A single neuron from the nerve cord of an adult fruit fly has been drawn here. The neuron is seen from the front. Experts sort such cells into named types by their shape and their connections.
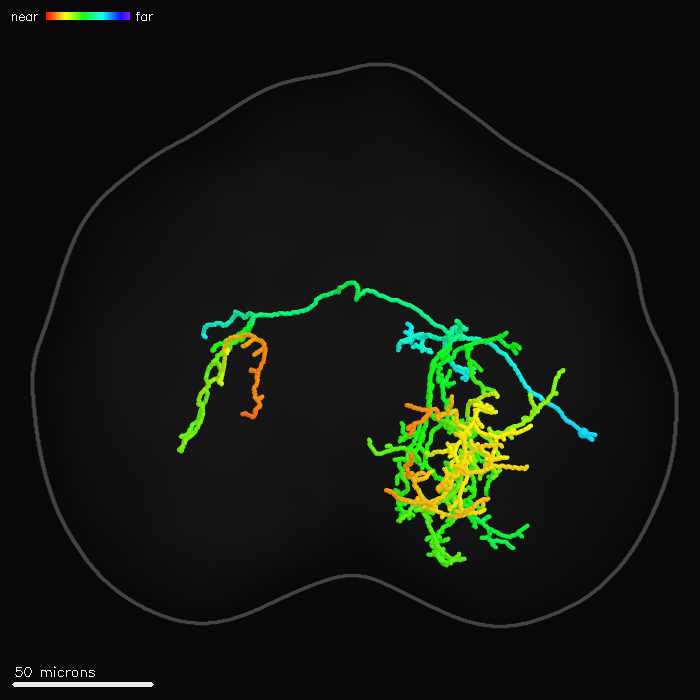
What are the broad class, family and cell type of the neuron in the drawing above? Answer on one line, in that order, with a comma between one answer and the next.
nerve-cord intrinsic neuron, hemilineage 08B, IN08B055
